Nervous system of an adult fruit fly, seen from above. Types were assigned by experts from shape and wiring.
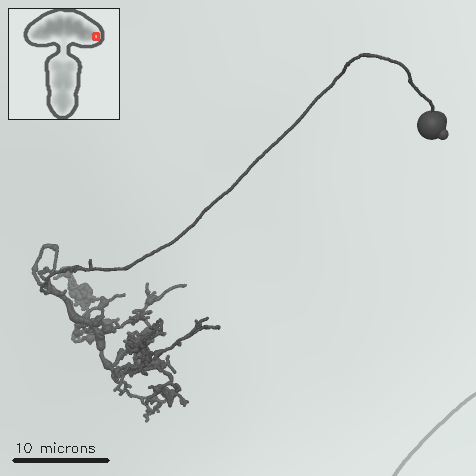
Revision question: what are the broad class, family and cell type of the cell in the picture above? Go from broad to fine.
optic-lobe intrinsic neuron; Cm; Cm2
